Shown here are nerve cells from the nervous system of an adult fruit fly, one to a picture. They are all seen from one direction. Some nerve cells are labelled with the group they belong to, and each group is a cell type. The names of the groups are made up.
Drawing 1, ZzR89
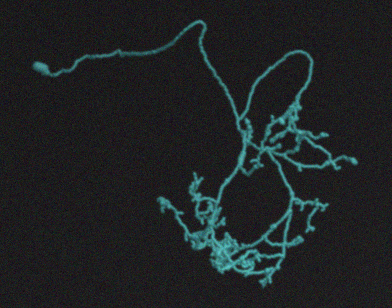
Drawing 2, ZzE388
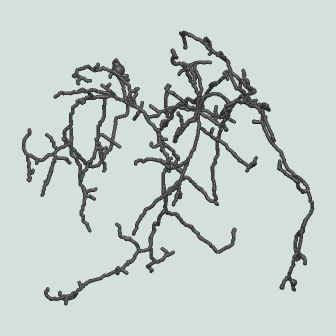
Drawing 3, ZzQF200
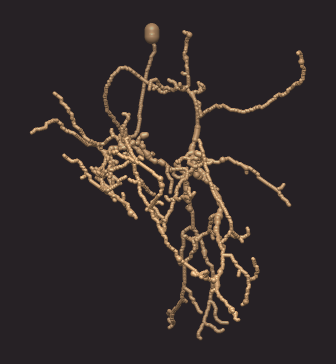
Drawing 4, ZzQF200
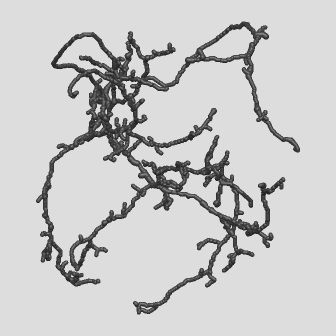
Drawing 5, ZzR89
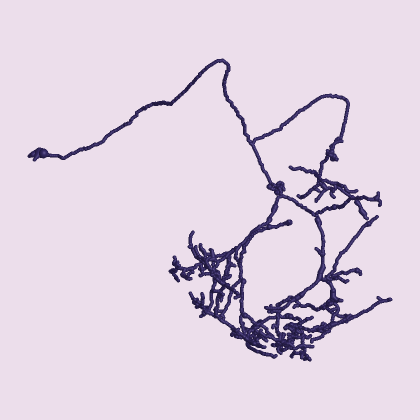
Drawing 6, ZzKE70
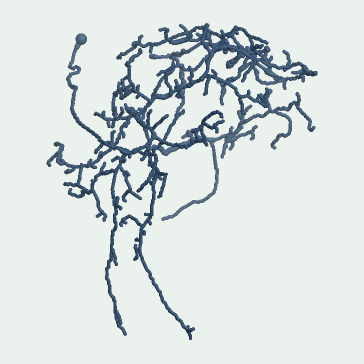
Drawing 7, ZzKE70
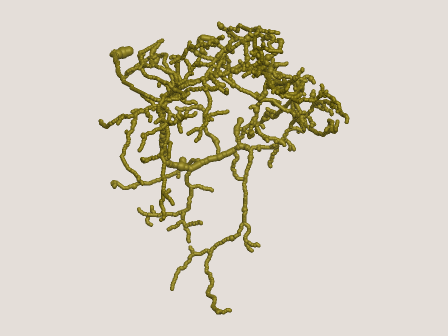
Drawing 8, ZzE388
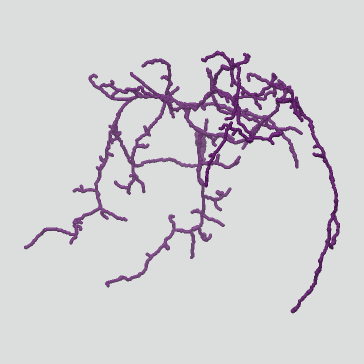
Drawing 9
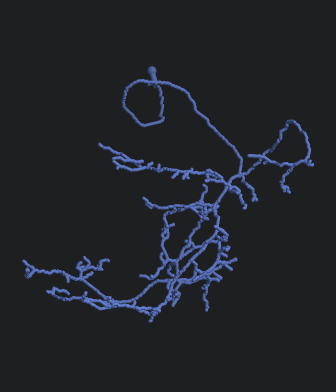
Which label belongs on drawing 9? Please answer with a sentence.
It belongs to ZzR89.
